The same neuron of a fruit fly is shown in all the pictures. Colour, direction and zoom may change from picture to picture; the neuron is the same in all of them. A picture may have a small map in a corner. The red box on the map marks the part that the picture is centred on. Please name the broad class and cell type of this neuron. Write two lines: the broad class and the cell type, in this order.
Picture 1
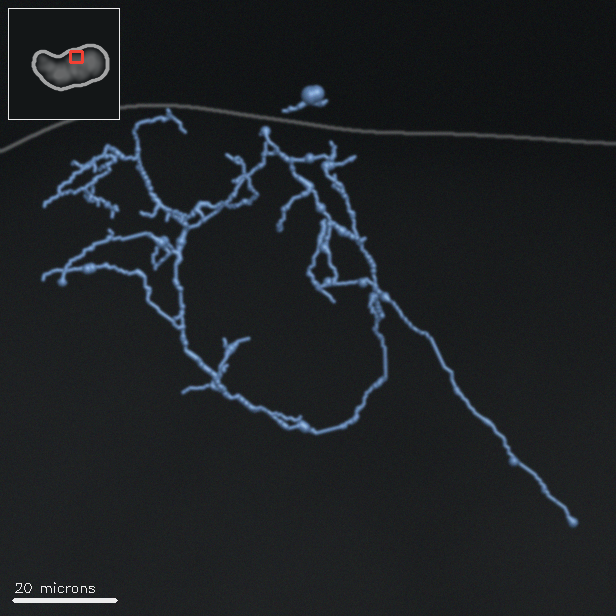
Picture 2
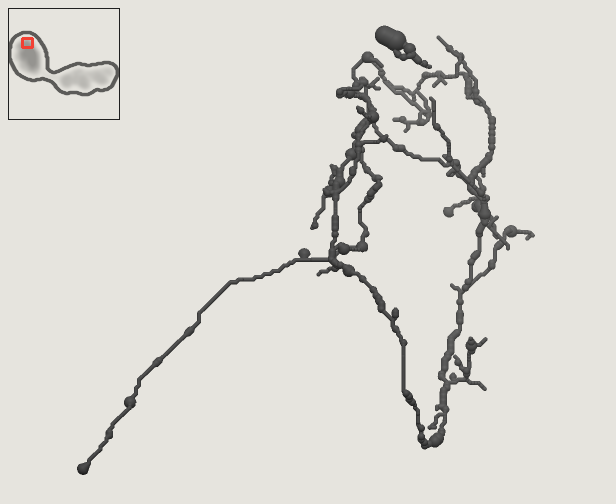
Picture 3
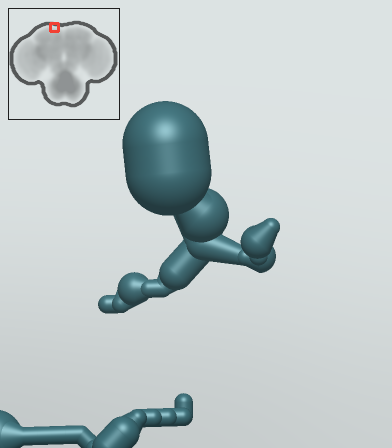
central-brain intrinsic neuron
CB4023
